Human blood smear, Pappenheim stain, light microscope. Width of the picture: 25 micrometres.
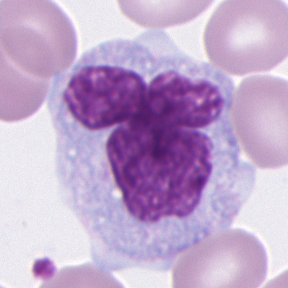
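Monocyte, stained peripheral blood smear. Outline irregular, with blunt bulges and flaps. No visible nucleoli in the nucleus. Cytoplasm finely grainy, lacking coarse granules, with a few small clear vacuoles scattered through it.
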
